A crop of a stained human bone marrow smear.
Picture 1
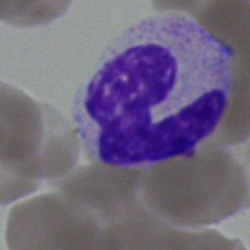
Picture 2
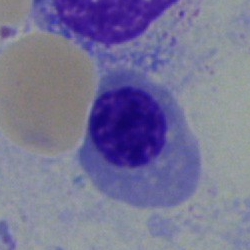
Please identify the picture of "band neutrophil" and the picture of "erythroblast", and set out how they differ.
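Right, picture 1 is the band neutrophil, picture 2 the erythroblast. In the band neutrophil the nucleus bends into a C or horseshoe shape, its open side facing the right of the cell.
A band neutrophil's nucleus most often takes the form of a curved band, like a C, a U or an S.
The erythroblast's nucleus, by contrast, sits off-centre toward the upper left of a cell with a smooth, oval outline. Both nuclei show dark purple chromatin with small paler patches and no nucleolus, though in the band neutrophil it is dense and in the erythroblast coarsely clumped.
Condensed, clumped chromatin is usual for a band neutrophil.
The erythroblast's cytoplasm shows no granules.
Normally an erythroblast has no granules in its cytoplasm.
Around the band neutrophil, pale grey red cells crowd in on several sides, while a large pale cell without a nucleus touches the erythroblast on its left.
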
